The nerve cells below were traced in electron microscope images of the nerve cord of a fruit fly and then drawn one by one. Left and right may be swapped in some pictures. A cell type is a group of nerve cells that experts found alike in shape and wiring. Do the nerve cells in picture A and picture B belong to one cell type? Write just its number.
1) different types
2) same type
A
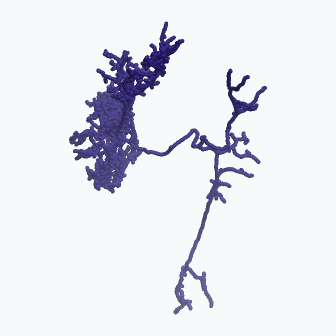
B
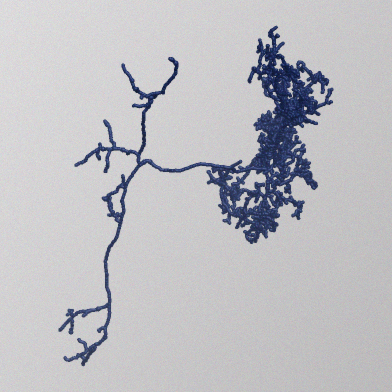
2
